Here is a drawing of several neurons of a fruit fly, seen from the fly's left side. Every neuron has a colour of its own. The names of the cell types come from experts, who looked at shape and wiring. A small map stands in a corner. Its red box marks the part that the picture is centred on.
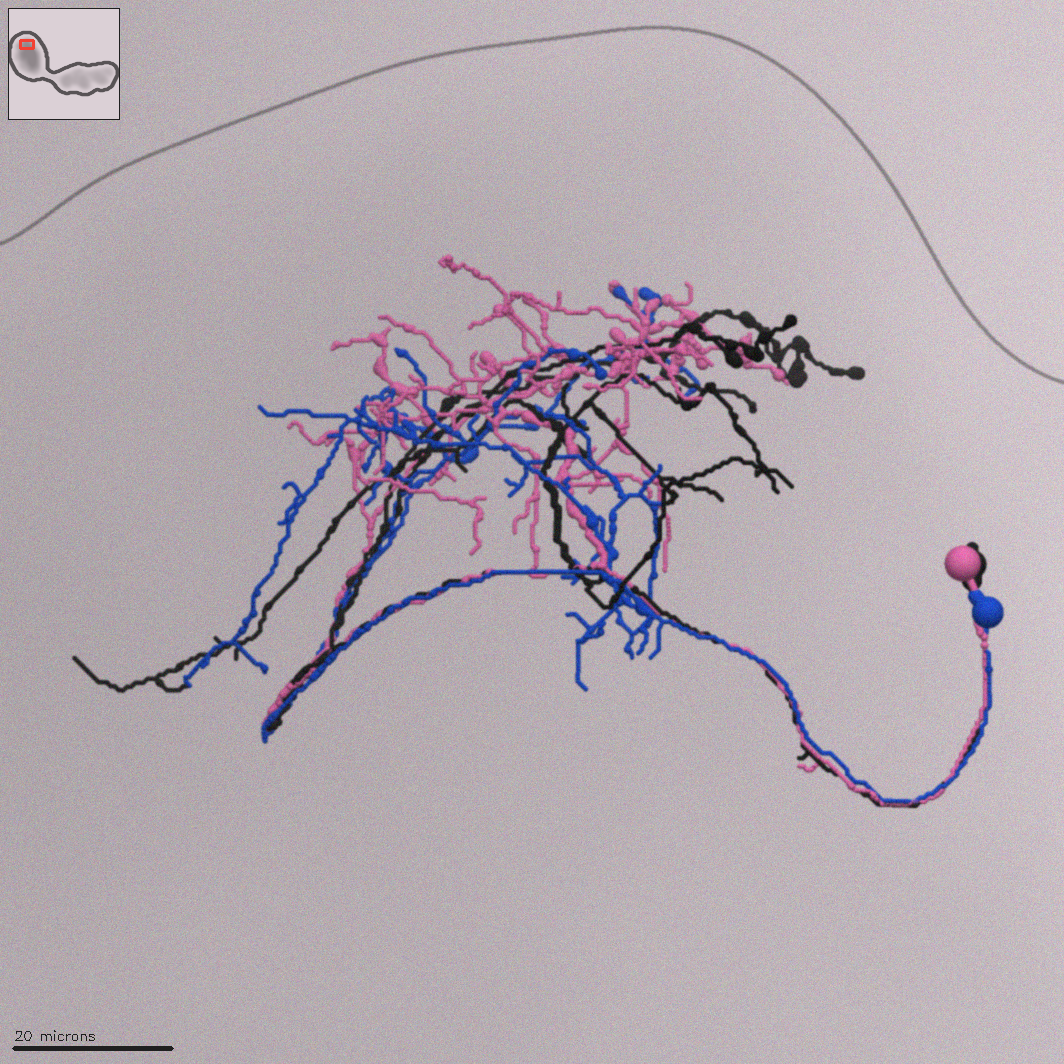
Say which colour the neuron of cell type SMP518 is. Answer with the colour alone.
pink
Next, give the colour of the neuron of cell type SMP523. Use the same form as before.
black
